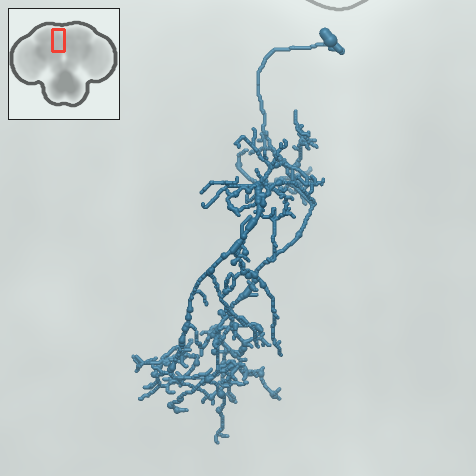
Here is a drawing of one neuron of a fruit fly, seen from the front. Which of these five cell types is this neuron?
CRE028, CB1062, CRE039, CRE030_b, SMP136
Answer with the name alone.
CRE028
